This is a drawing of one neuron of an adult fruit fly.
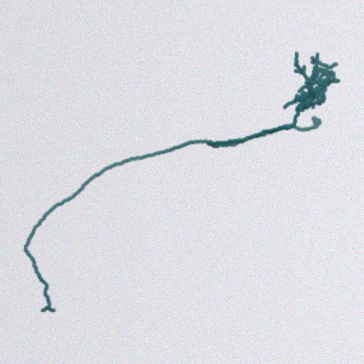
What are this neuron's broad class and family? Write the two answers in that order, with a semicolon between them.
visual projection neuron; LC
